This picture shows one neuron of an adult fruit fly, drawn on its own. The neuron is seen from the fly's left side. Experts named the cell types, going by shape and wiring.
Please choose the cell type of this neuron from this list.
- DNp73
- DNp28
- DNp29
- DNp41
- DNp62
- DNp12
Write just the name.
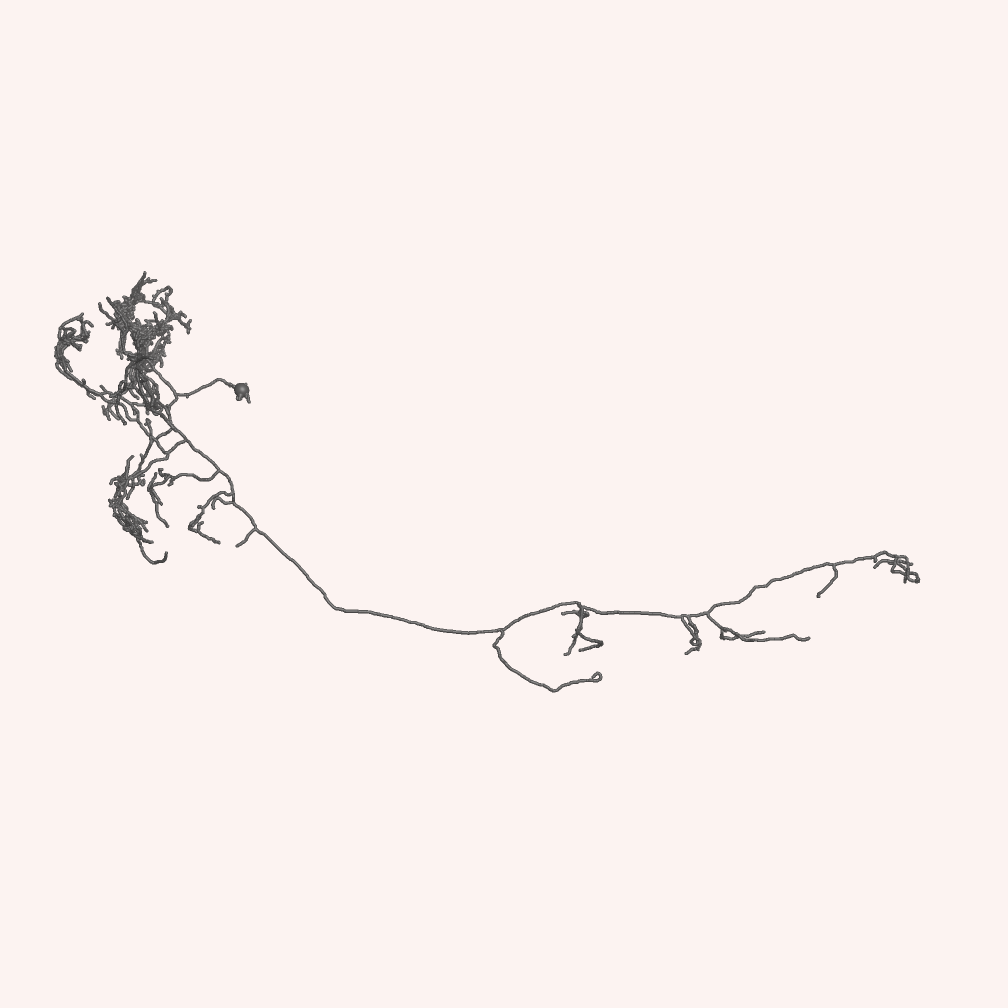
DNp62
